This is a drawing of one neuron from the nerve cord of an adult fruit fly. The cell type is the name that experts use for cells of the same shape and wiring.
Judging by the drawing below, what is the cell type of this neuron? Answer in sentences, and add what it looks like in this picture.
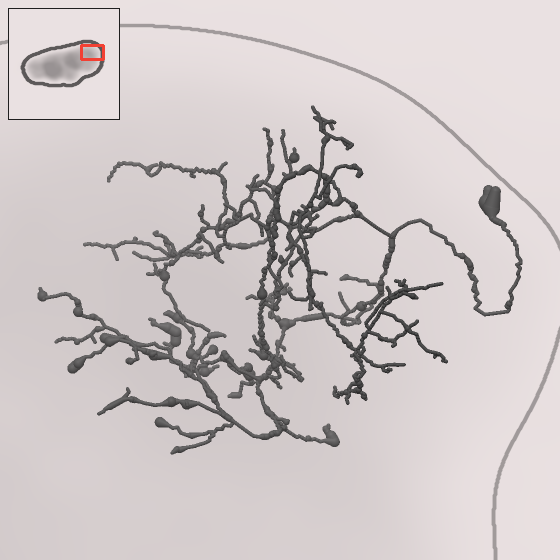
The cell type is INXXX436. It is a nerve-cord intrinsic neuron. Dozens of branch ends can be seen. As drawn here it is wider than it is tall.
